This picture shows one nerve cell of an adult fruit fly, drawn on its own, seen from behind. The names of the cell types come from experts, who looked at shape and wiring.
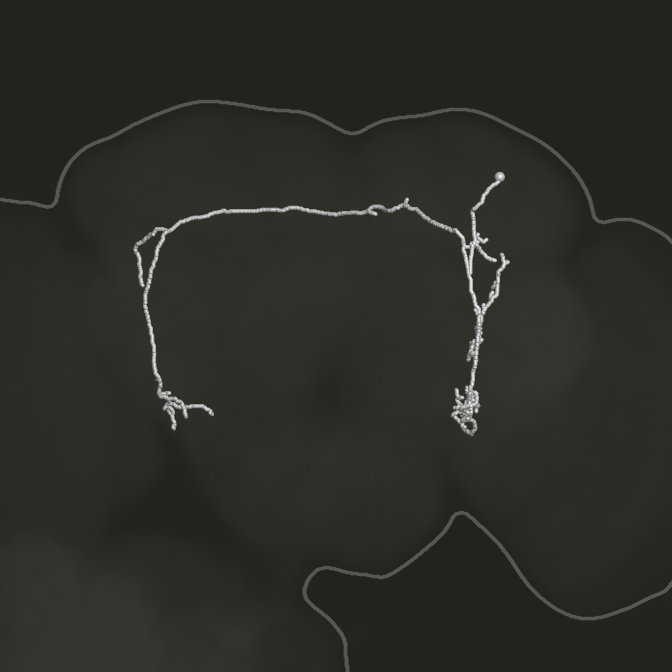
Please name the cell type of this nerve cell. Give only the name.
CB1818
